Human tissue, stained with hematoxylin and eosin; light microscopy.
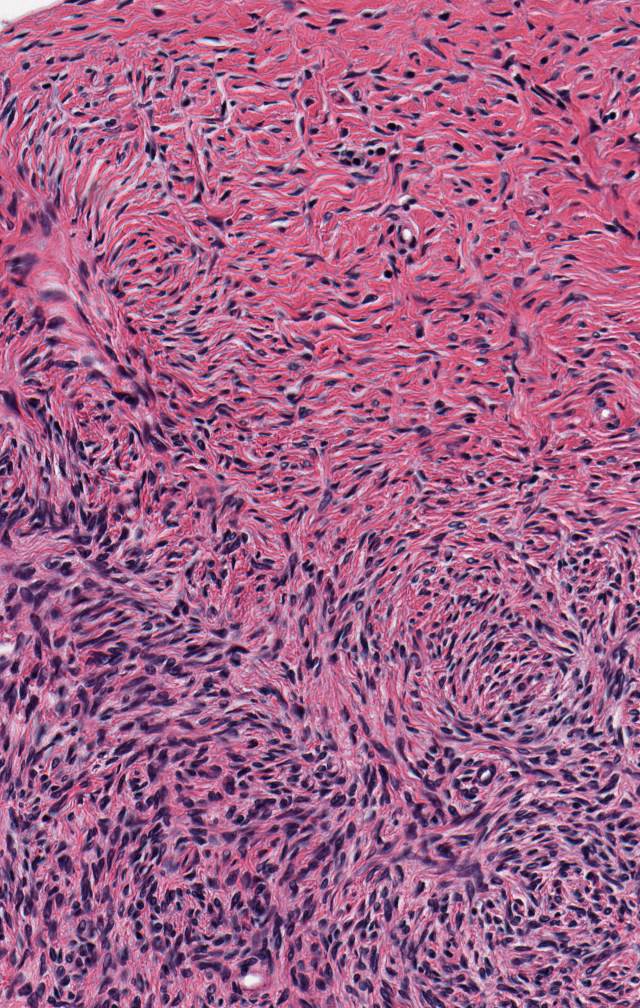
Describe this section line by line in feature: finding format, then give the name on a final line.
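Cellularity: lower half denser than upper half
Arrangement: spindle cells in a concentric whorl, right lower-middle
Nuclei: elongated, dark, tapered, many slightly wavy
Cytoplasm: pale pink, ill-defined, no visible cell borders
Name: ovary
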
